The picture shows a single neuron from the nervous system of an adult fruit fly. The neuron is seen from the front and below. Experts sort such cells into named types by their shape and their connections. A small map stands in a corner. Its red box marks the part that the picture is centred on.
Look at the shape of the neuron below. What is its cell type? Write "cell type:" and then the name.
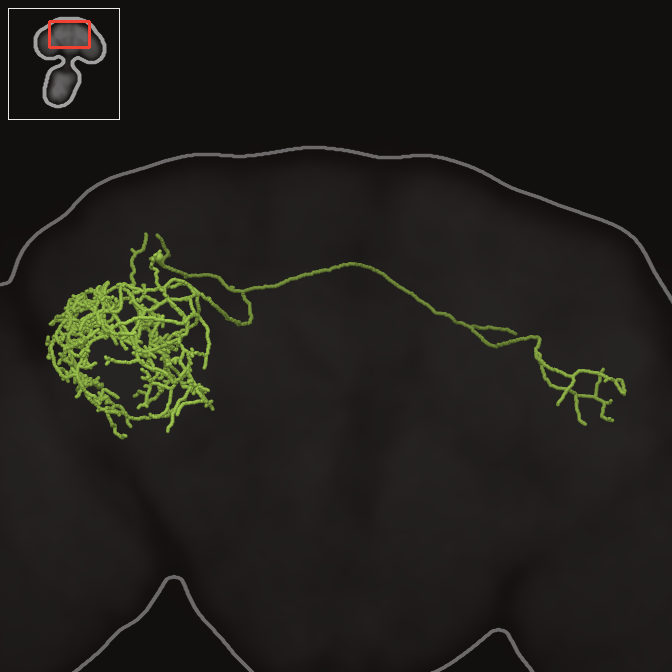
cell type: AVLP444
